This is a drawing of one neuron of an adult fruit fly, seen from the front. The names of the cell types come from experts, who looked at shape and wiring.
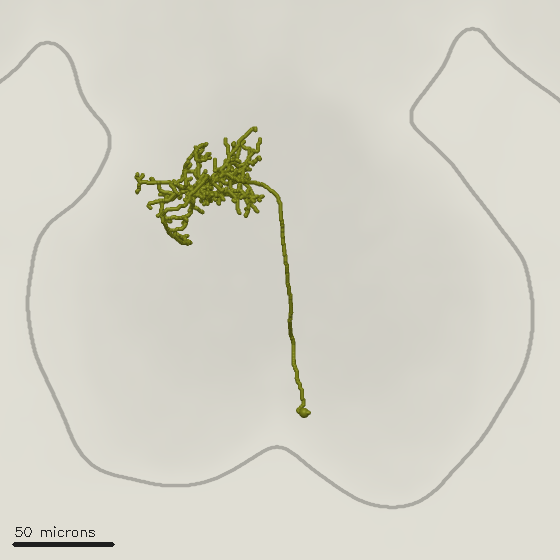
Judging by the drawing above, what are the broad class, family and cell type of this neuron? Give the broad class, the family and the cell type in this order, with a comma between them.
nerve-cord intrinsic neuron, hemilineage 02A, IN02A043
